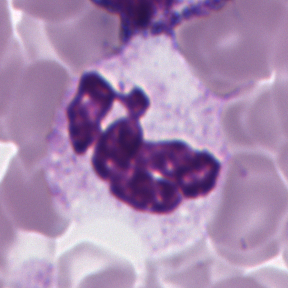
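Segmented neutrophil at the centre of this blood smear. You can see the nucleus divided into several connected lobes, its chromatin dark purple and densely clumped. Around it there's plenty of pale pinkish-lilac cytoplasm, with fine lilac granules scattered through it.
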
